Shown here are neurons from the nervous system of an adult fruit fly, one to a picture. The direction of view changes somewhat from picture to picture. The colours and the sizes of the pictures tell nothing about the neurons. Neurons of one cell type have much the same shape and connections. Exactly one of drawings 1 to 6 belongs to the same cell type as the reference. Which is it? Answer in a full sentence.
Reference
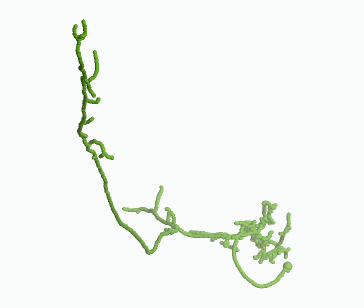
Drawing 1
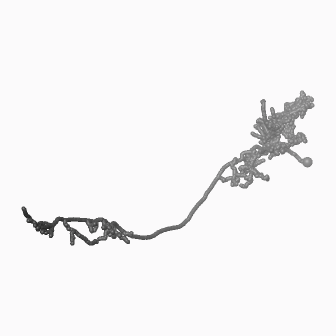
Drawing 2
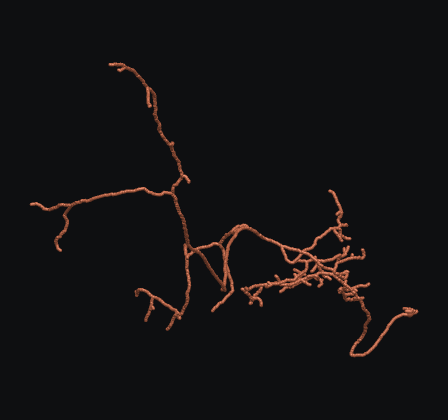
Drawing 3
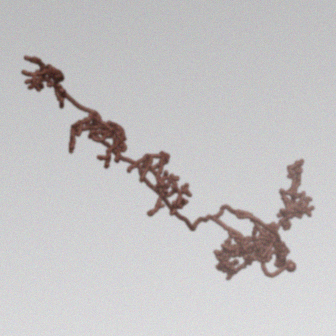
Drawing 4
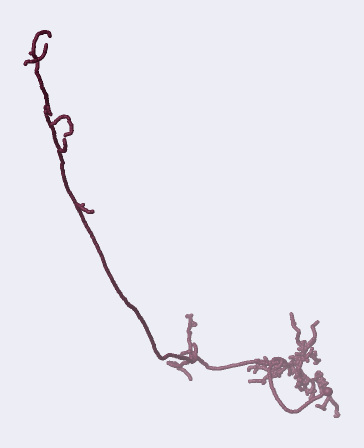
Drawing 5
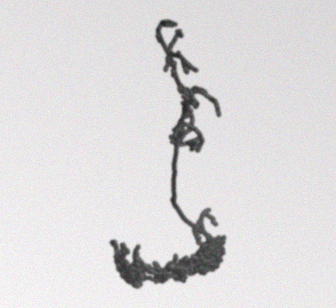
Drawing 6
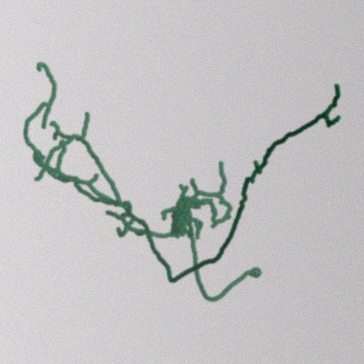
Drawing 4 shows a neuron of the same cell type.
